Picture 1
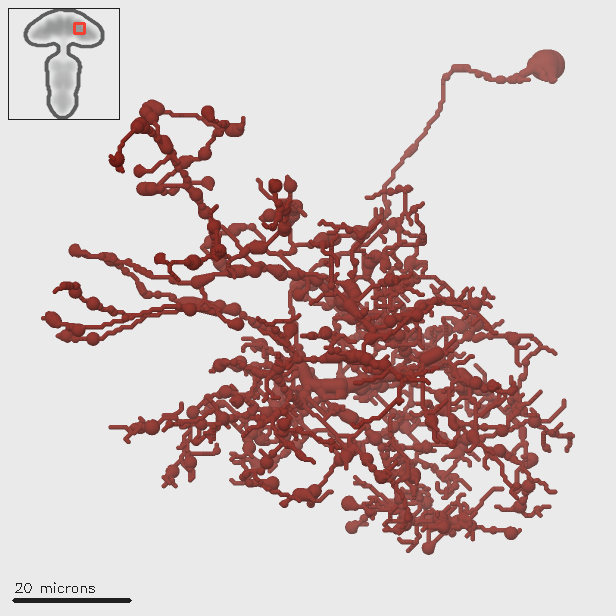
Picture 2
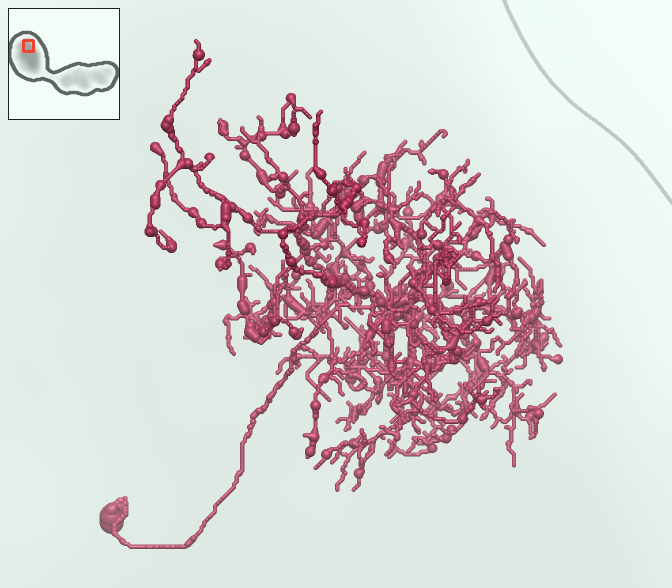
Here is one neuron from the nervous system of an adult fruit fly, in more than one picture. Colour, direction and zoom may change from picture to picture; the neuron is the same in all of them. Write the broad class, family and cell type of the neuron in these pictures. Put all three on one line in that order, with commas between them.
central-brain intrinsic neuron, LHAV, LHAV6b1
